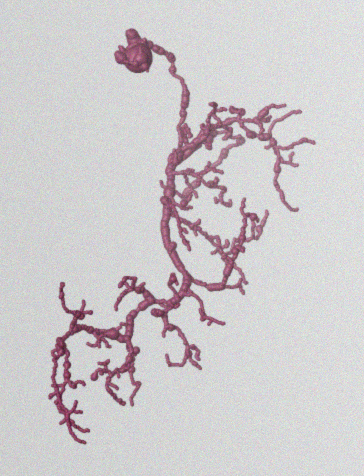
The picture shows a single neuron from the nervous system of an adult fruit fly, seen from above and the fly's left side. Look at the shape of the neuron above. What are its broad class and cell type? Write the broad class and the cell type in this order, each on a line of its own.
motor neuron of the brain
MN10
